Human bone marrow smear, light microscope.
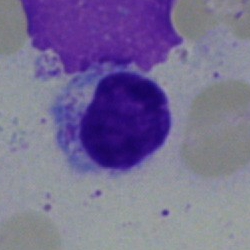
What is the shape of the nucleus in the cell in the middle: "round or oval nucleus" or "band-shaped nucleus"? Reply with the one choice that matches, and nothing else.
Round or oval nucleus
